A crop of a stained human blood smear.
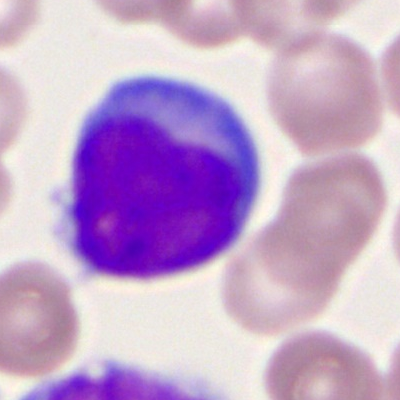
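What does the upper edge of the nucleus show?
A shallow notch, I think.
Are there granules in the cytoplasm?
None that I can see.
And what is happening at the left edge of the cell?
Small pale projections stick out there.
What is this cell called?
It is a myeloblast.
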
